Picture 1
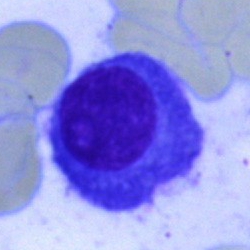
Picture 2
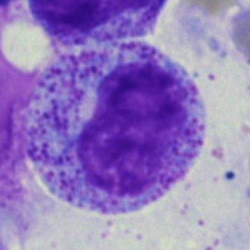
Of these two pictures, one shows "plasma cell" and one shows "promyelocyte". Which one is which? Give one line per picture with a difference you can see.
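The cell in picture 1 is a plasma cell. No distinct granules are seen in the cytoplasm.
The cell in picture 2 is a promyelocyte. Numerous purple granules are scattered throughout the cytoplasm.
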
